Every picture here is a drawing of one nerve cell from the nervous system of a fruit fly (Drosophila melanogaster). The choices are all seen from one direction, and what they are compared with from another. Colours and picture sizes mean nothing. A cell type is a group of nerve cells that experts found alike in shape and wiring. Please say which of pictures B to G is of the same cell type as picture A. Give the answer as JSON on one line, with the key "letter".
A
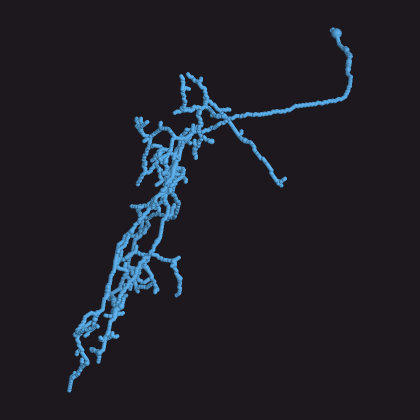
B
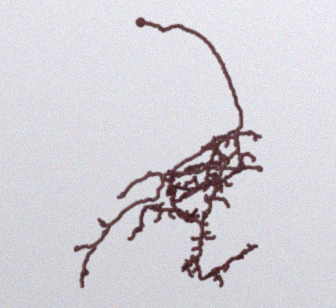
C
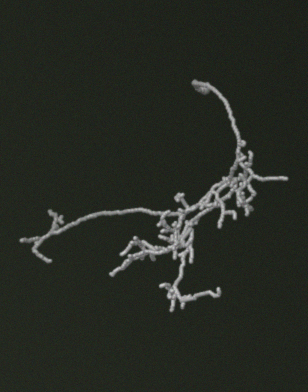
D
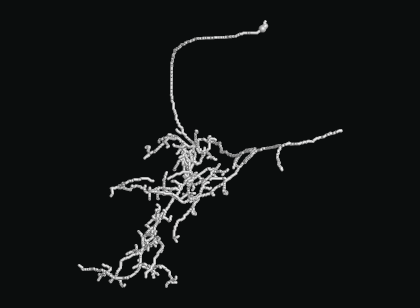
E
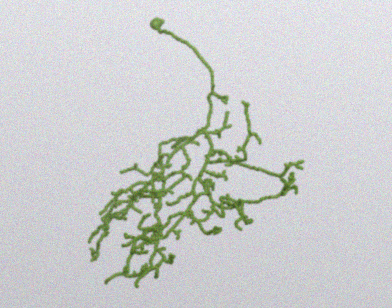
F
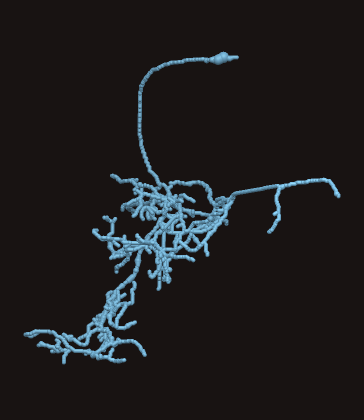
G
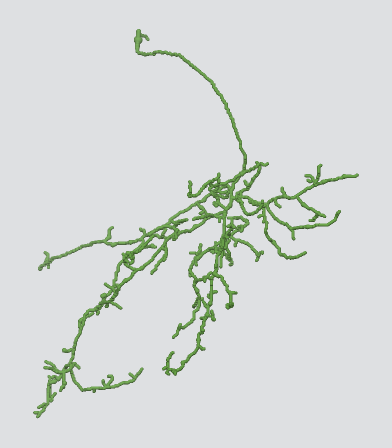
{"letter": "C"}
